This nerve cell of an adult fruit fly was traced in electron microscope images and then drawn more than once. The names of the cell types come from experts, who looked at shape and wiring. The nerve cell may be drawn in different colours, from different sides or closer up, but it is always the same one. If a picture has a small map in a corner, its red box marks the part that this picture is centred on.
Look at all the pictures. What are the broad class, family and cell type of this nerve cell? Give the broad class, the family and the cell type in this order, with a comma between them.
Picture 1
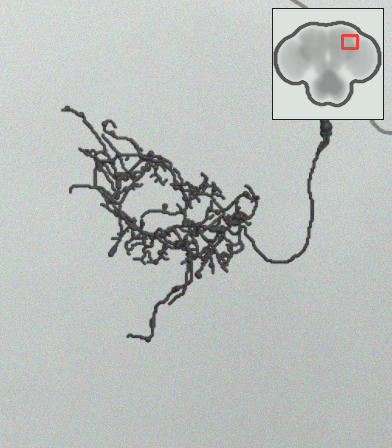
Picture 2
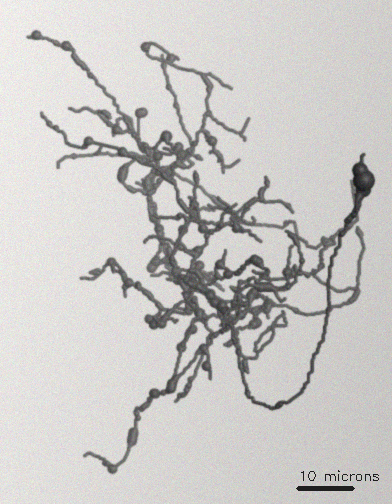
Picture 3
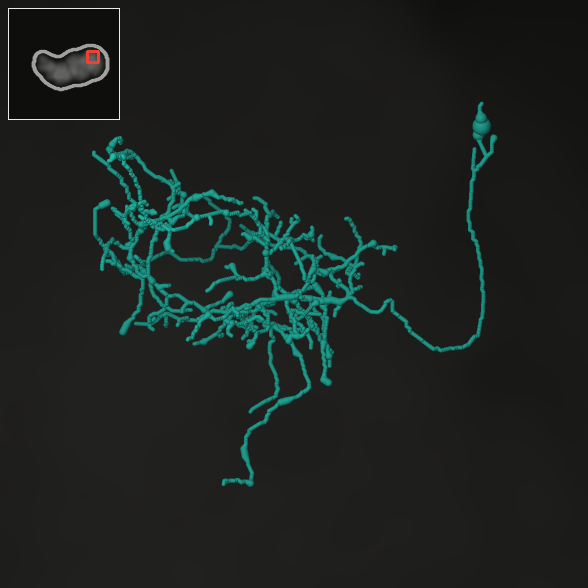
central-brain intrinsic neuron, hemilineage VLPl4_dorsal, AVLP014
